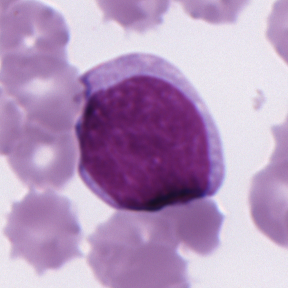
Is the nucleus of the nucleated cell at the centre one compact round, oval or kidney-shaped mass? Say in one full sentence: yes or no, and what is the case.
Yes, this cell's nucleus is a single compact round, oval or kidney-shaped mass, not band-shaped.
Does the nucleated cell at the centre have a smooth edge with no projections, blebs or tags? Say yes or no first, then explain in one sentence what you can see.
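Yes. The cell's outline is oval and smooth.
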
